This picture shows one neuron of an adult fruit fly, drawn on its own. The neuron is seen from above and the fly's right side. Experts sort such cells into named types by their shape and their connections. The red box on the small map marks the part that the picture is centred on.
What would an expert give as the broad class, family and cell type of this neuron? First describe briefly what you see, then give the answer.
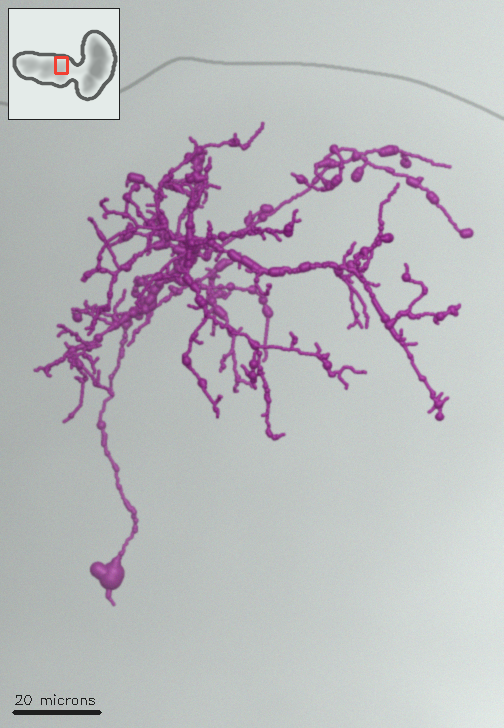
It lies in the nerve cord. The cell body is at the lower left of the picture. From top to bottom in the picture it spans about 110 microns. This is a nerve-cord intrinsic neuron. Its family is hemilineage 04B. It is of cell type IN04B092.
